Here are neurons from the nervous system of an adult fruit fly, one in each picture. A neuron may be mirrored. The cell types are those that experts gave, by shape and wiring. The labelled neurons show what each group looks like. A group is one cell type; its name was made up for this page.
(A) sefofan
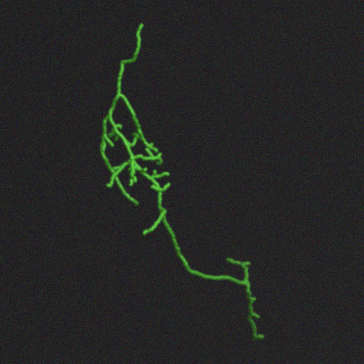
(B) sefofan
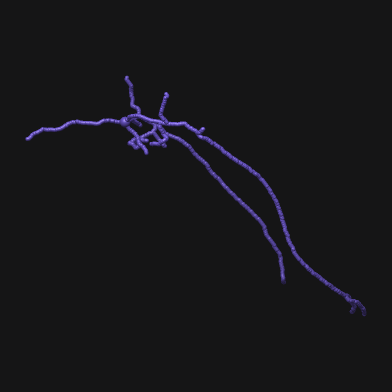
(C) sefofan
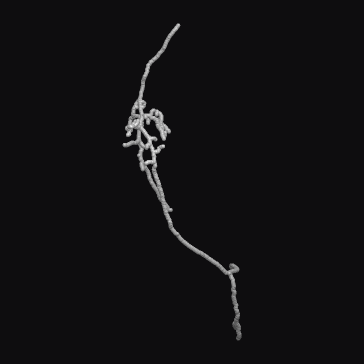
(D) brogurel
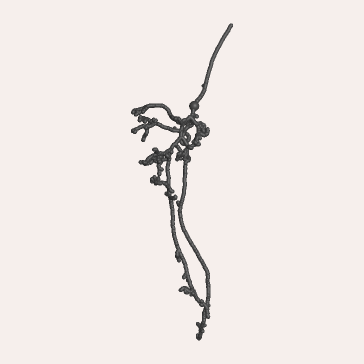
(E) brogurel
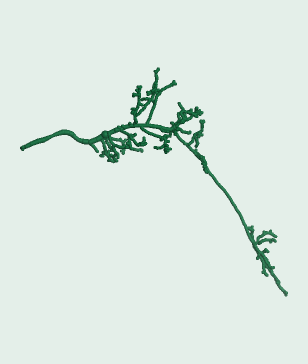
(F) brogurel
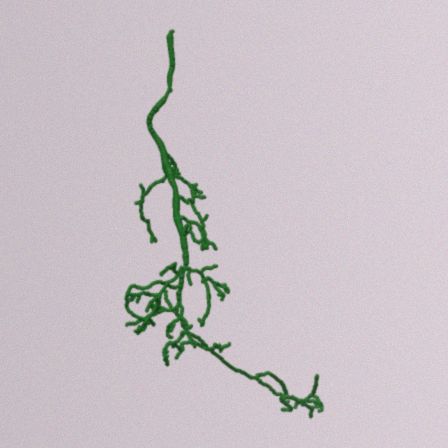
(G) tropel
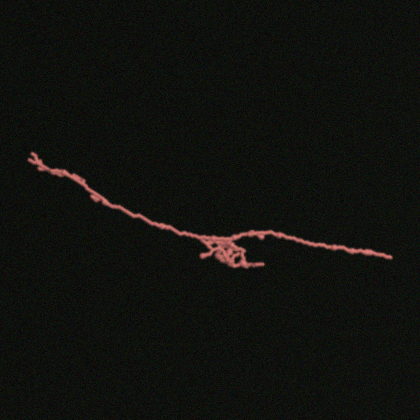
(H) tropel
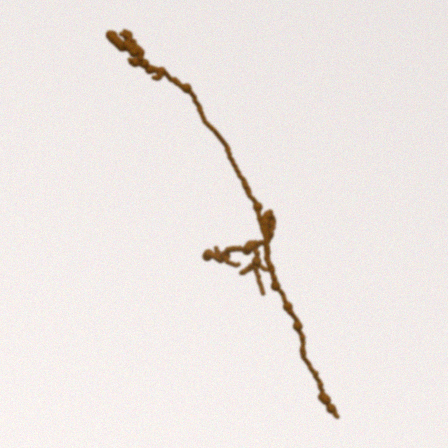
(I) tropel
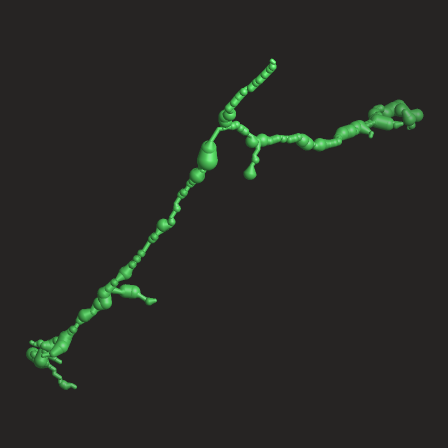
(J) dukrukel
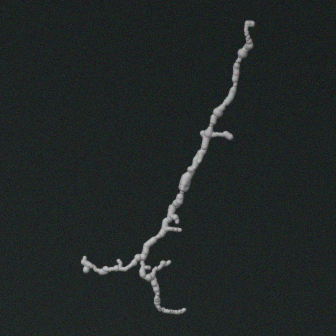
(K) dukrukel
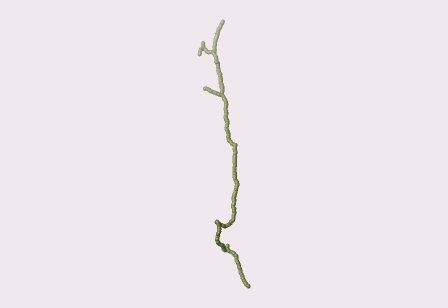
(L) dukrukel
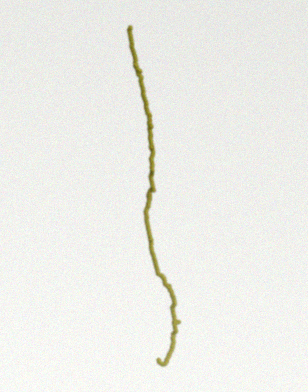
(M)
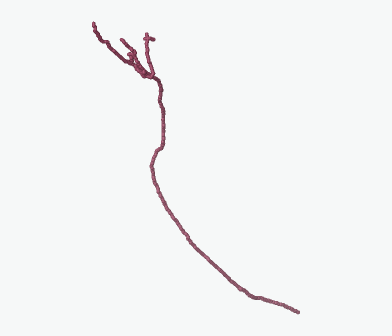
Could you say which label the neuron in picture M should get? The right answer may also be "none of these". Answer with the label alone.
none of these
